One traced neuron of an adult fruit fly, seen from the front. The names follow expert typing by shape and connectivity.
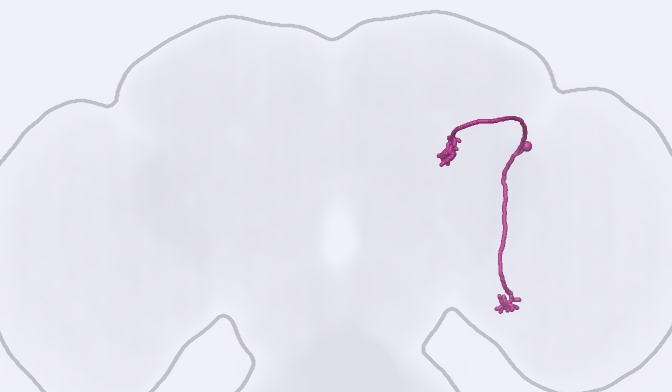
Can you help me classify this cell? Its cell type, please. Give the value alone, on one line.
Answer: LC9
